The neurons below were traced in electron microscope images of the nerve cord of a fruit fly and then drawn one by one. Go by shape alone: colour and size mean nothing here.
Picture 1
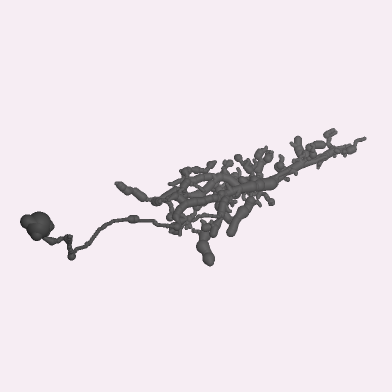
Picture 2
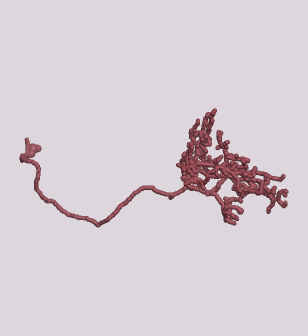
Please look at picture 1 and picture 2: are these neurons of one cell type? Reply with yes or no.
no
